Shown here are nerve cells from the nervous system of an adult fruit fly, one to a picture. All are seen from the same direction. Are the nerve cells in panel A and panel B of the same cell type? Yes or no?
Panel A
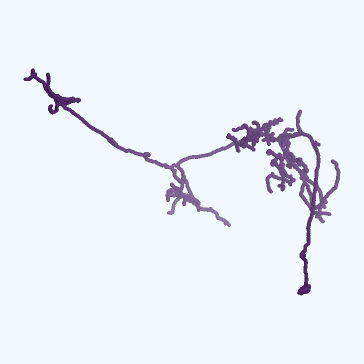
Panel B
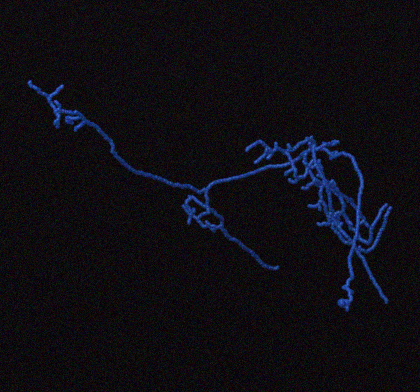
yes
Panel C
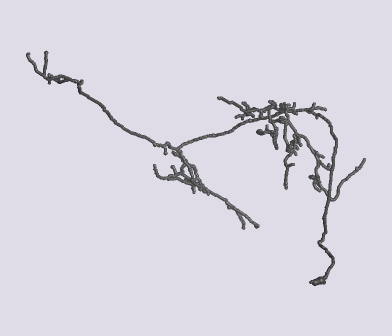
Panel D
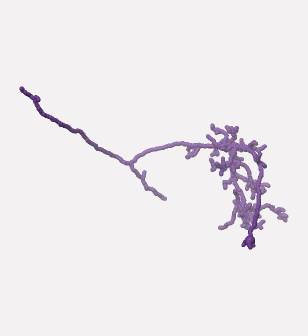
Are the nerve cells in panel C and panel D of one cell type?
no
